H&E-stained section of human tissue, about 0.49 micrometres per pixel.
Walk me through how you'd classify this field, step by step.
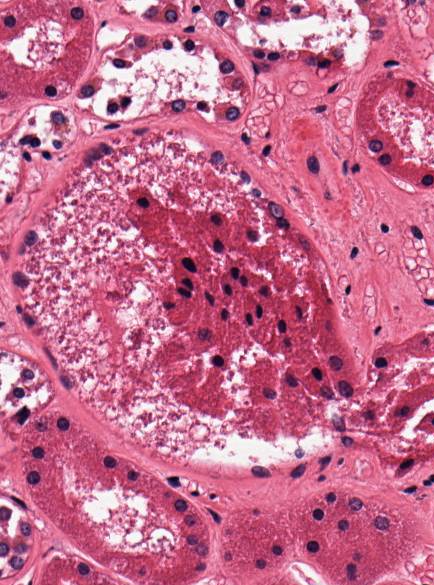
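Shown: cortical labyrinth of the kidney. A large rounded unit with a thin pink fibrous rim occupies the left and centre, its core a dense deep pink mass with elongated dark nuclei. Tubules of cuboidal cells with round dark nuclei and granular pink cytoplasm pack around it.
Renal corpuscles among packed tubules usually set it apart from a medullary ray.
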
